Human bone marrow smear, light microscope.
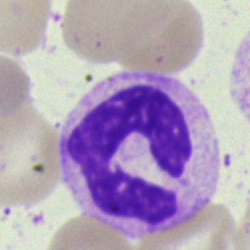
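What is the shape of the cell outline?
Round and smooth.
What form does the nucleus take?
A thick curved band shaped like a C or horseshoe, with its opening facing to the right.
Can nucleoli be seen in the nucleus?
No nucleoli are visible.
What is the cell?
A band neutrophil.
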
